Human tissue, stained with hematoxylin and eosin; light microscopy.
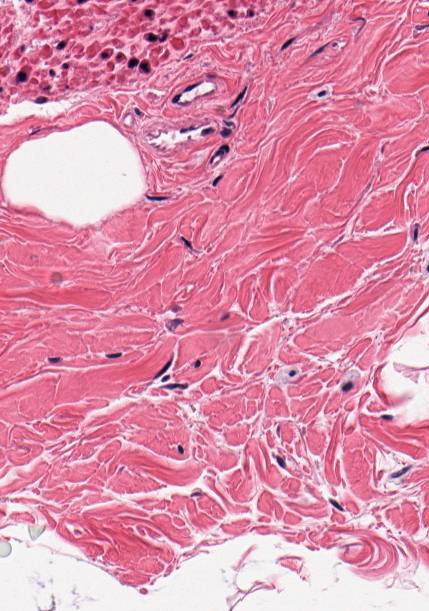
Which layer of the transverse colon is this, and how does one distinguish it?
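What you're looking at is submucosa. See how dense, deeply eosinophilic collagen bundles fill most of the field, interwoven in irregular directions, some cut lengthwise and some across.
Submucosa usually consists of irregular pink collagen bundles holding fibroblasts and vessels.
Between the bundles, sparse small dark spindle-shaped nuclei are scattered. Near the top centre, small thin-walled vessels are lined by flattened endothelial nuclei.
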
